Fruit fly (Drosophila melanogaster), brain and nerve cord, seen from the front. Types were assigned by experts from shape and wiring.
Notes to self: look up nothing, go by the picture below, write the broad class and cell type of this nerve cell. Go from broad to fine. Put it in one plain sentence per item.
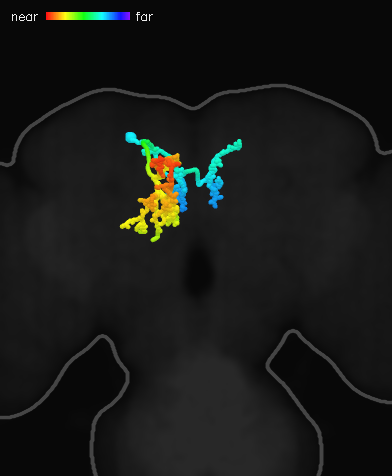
A central-brain intrinsic neuron, type ATL034.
